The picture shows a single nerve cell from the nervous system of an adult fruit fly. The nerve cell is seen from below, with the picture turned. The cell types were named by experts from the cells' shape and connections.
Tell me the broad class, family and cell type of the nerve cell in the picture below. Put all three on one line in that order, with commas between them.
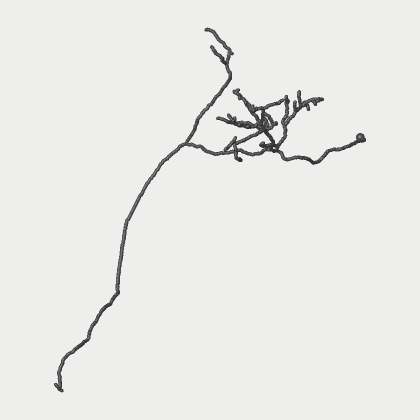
central-brain intrinsic neuron, hemilineage ALl1_ventral, CB2558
